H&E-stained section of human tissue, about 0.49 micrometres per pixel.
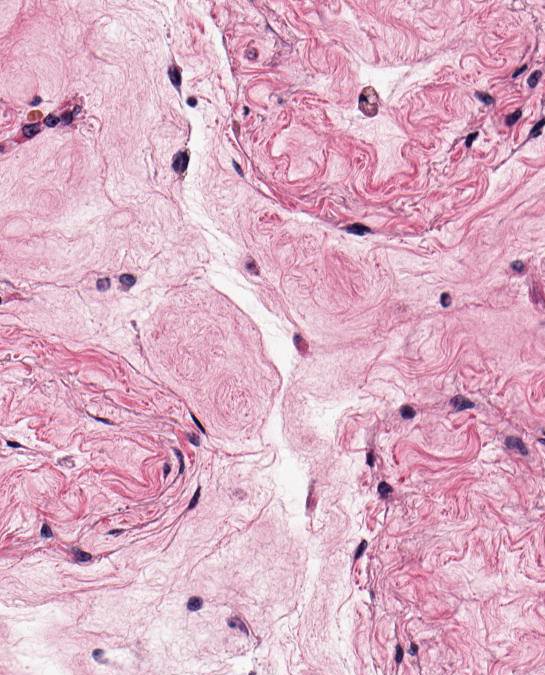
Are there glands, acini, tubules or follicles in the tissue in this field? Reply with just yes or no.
No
